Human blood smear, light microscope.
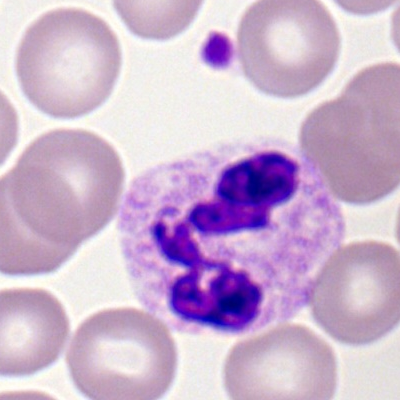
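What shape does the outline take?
Looking around its edge, I find it roughly round and smooth.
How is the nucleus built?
I count at least three lobes, and thin strands join them.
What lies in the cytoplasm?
Many fine, small lilac granules, and I see no vacuoles.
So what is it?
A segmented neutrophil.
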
